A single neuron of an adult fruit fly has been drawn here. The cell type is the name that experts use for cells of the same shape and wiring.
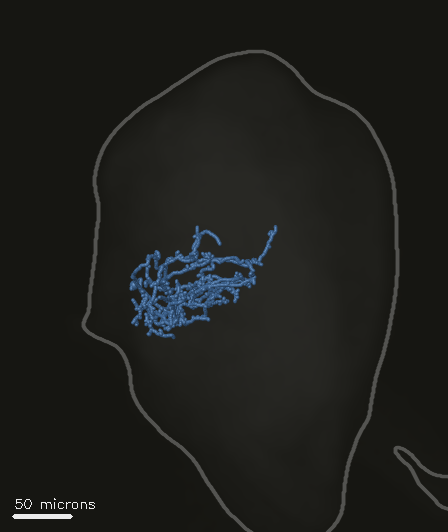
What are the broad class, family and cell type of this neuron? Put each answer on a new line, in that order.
central-brain intrinsic neuron
hemilineage VLPa1_lateral
AVLP303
